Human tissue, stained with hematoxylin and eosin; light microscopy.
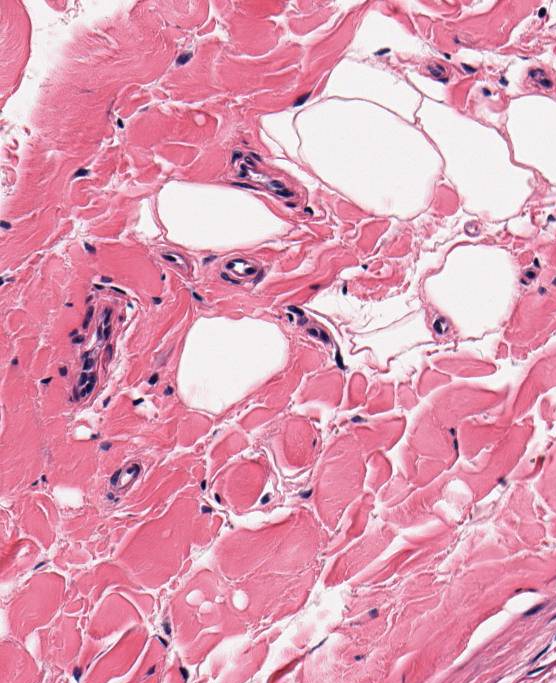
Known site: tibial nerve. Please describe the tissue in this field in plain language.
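Along the upper left edge runs a band of fibres cut lengthwise. Large, empty, rounded fat cells lie among the fibres in the upper right and centre. Between the fibres are small blood vessels with walls of dark elongated nuclei, one group of them at the left middle. Narrow white clefts separate many fibres from one another.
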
